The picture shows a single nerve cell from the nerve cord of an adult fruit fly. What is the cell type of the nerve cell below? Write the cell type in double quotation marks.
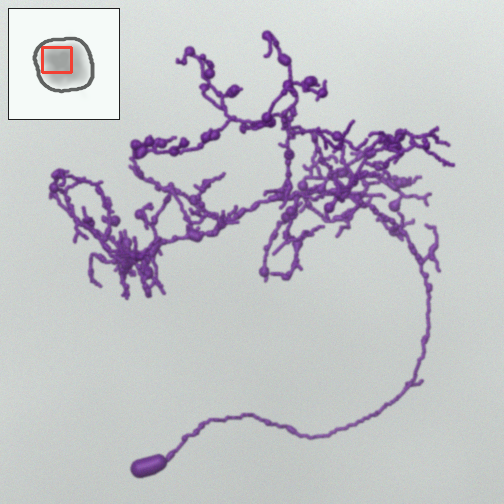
"IN12B074"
